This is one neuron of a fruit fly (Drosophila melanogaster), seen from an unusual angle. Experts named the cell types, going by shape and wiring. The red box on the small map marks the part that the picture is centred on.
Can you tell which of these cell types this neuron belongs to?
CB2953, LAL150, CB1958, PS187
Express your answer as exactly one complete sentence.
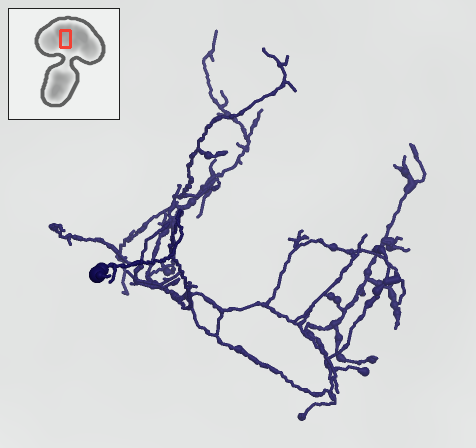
This neuron is recognized as the cell type CB2953.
